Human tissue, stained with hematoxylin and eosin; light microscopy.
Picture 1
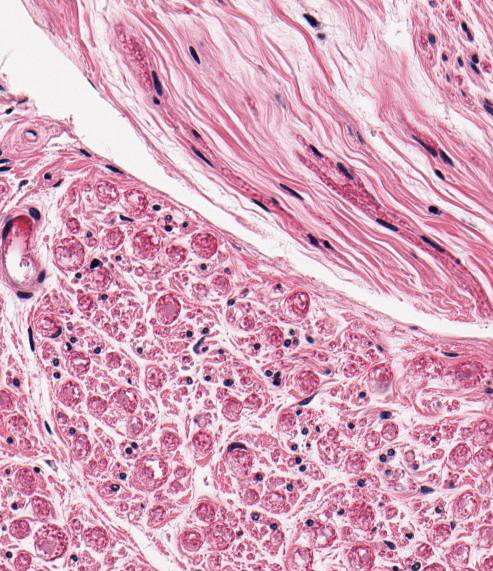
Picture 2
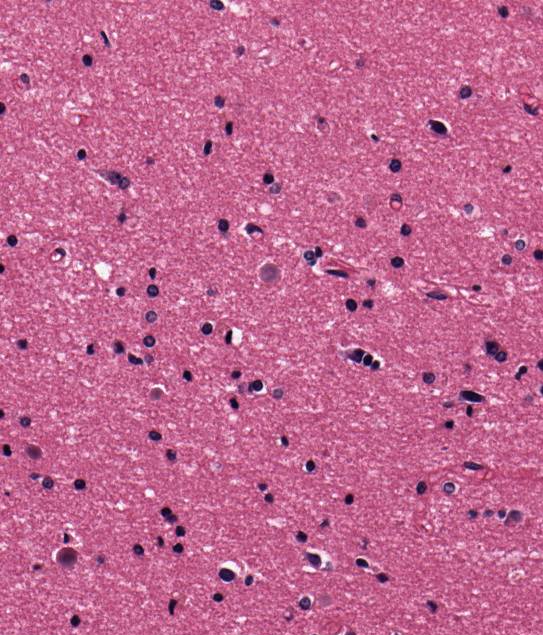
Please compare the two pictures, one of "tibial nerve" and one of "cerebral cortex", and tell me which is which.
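Answer: picture 1 shows tibial nerve and picture 2 shows cerebral cortex. In the tibial nerve, a white empty cleft runs diagonally from upper left to middle right, dividing the tissue into two regions. The upper right region consists of wavy pink fibres cut lengthwise, running from upper left toward lower right, with dark elongated nuclei lying parallel to them. The lower left region is packed with round pink profiles of varying size, many with pale or bubbly centres. The cerebral cortex, in contrast, is a uniform pink, finely granular to fibrillary matrix without organised units. Its nuclei are mostly small, round and dark, lying singly and fairly evenly, many in a clear halo rather than in visible pink cytoplasm. A few round, smooth, pale pink-grey bodies lie in this matrix, one near the centre and one at the lower left.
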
